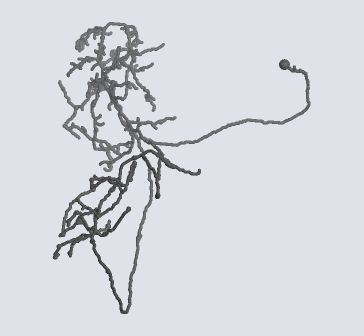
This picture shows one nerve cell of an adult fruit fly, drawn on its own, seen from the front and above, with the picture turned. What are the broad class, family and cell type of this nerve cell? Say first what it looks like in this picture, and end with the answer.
The cell body is at the upper right of the picture. Dozens of branch ends can be seen. This is a central-brain intrinsic neuron. The family is hemilineage LHa1. Its cell type is CB1570.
